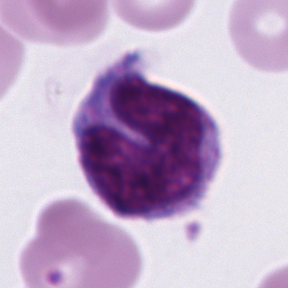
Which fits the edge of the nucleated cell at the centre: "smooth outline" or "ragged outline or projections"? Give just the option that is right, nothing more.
Ragged outline or projections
